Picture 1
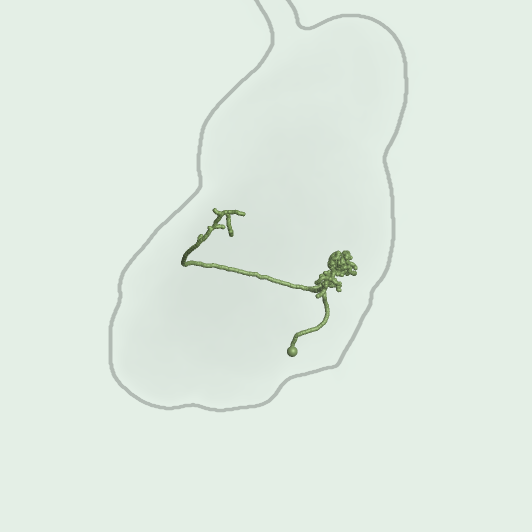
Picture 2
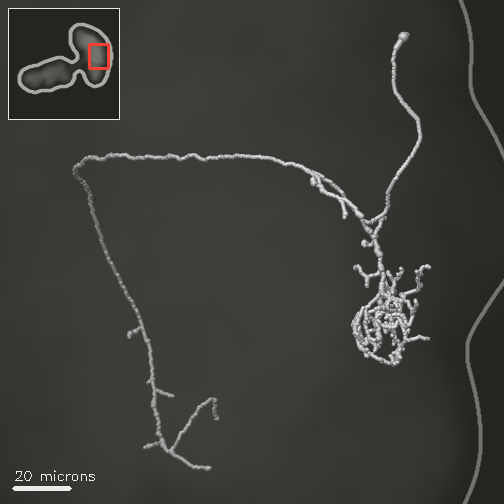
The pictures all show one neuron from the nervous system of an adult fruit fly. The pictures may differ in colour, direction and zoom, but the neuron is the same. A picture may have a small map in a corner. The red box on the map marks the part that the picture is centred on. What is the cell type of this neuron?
M_adPNm7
